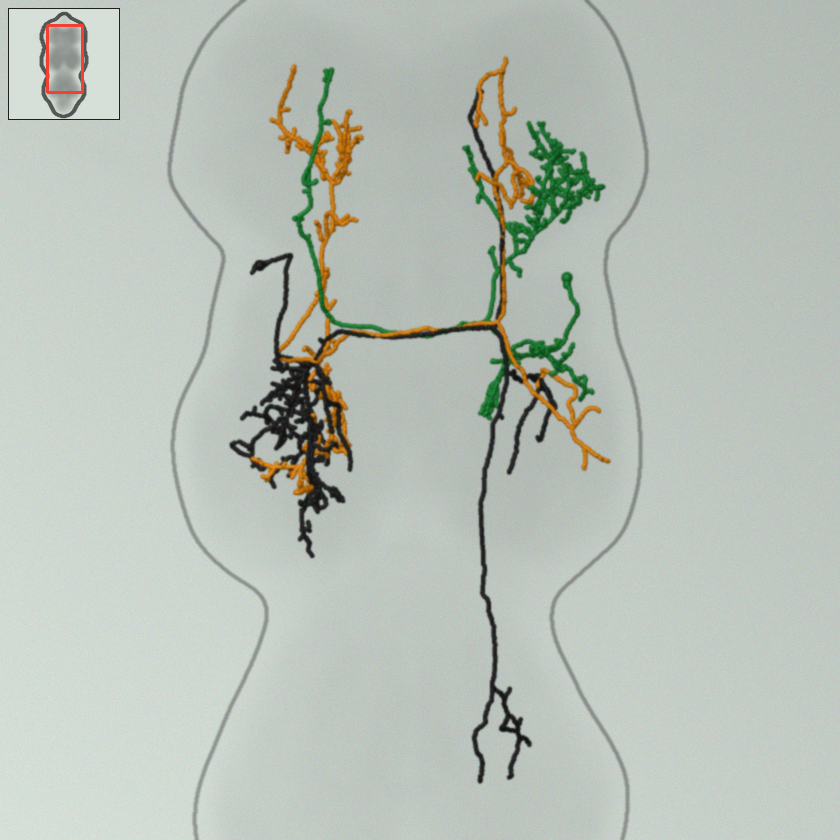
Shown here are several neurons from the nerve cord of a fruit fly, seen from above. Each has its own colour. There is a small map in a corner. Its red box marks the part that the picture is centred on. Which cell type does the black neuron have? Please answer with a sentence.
The cell type is IN08B060.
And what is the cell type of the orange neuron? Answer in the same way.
The cell type is IN08B054.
